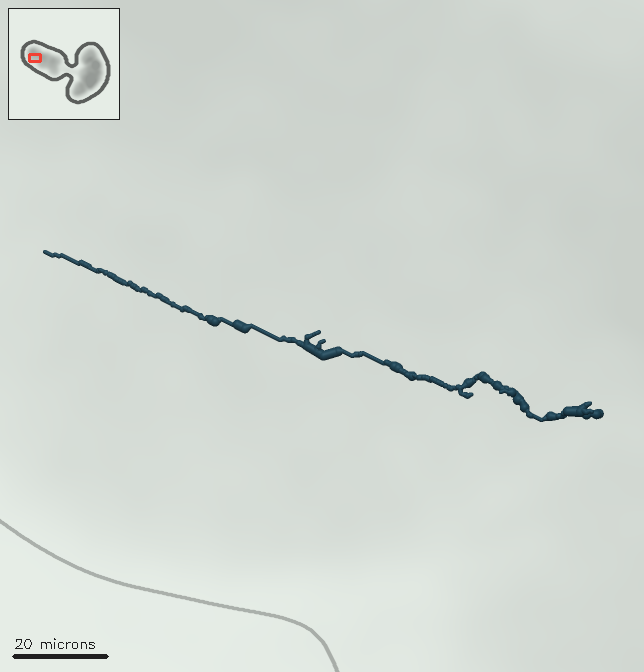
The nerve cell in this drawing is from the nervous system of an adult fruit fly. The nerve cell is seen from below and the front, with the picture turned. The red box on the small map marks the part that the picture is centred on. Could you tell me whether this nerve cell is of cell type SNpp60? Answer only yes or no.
yes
